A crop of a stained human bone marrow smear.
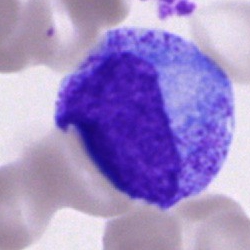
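Promyelocyte, the cell in the middle of a stained human bone marrow smear viewed by light microscopy. Its nucleus lies off-centre, toward the left side of the cell. The pale blue cytoplasm occupies roughly half of the cell and has purple granules scattered through it.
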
